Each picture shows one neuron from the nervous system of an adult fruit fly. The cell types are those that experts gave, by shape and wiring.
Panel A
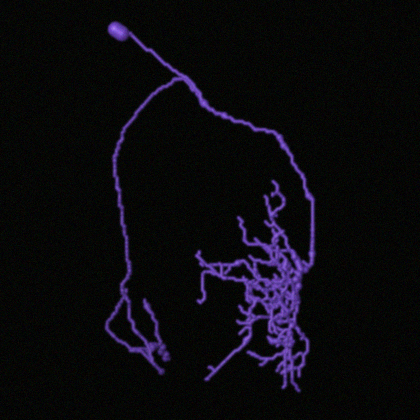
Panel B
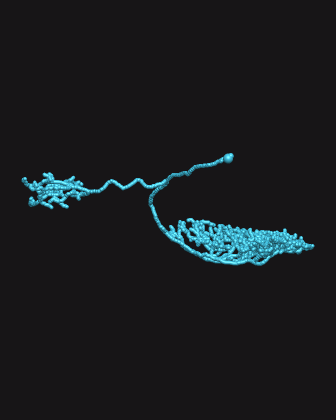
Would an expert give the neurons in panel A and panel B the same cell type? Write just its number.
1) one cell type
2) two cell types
2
